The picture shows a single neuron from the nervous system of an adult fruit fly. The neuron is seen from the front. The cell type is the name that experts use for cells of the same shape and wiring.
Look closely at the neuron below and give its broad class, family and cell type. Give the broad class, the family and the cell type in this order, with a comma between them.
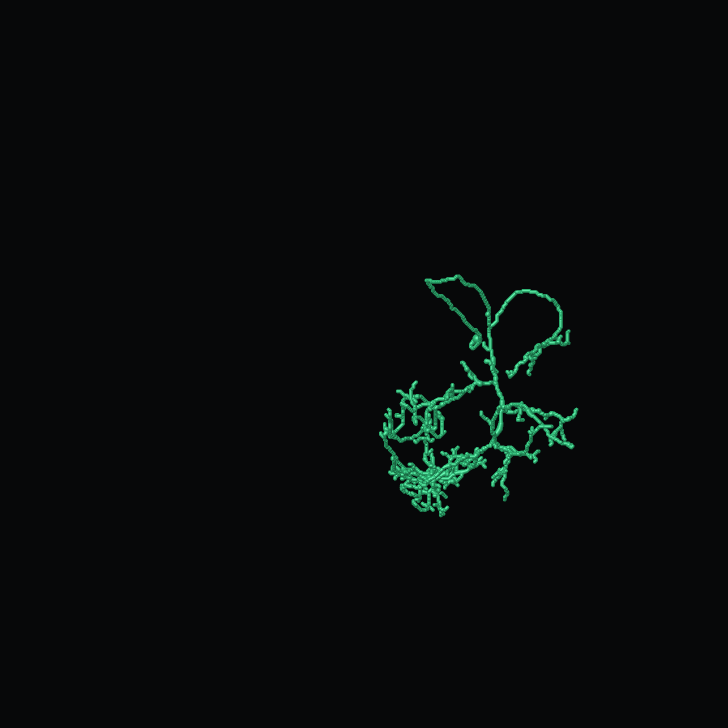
nerve-cord intrinsic neuron, hemilineage 03A, IN03A089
